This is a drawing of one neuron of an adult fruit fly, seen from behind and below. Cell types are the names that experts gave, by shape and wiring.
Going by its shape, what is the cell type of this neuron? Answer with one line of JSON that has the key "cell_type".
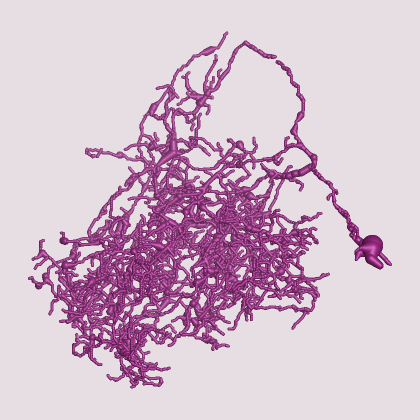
{"cell_type": "AVLP103"}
